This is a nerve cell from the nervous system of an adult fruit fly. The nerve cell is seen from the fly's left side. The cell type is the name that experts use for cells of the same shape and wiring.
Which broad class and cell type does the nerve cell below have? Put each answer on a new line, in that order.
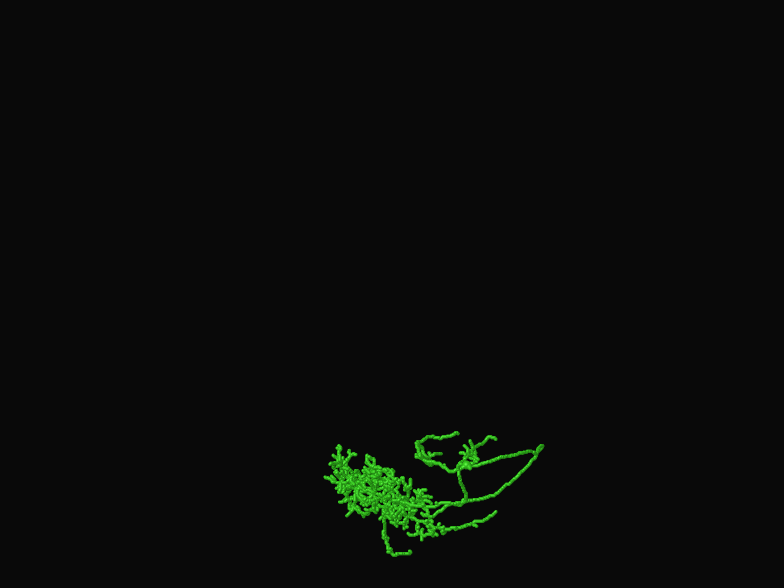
central-brain intrinsic neuron
GNG199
